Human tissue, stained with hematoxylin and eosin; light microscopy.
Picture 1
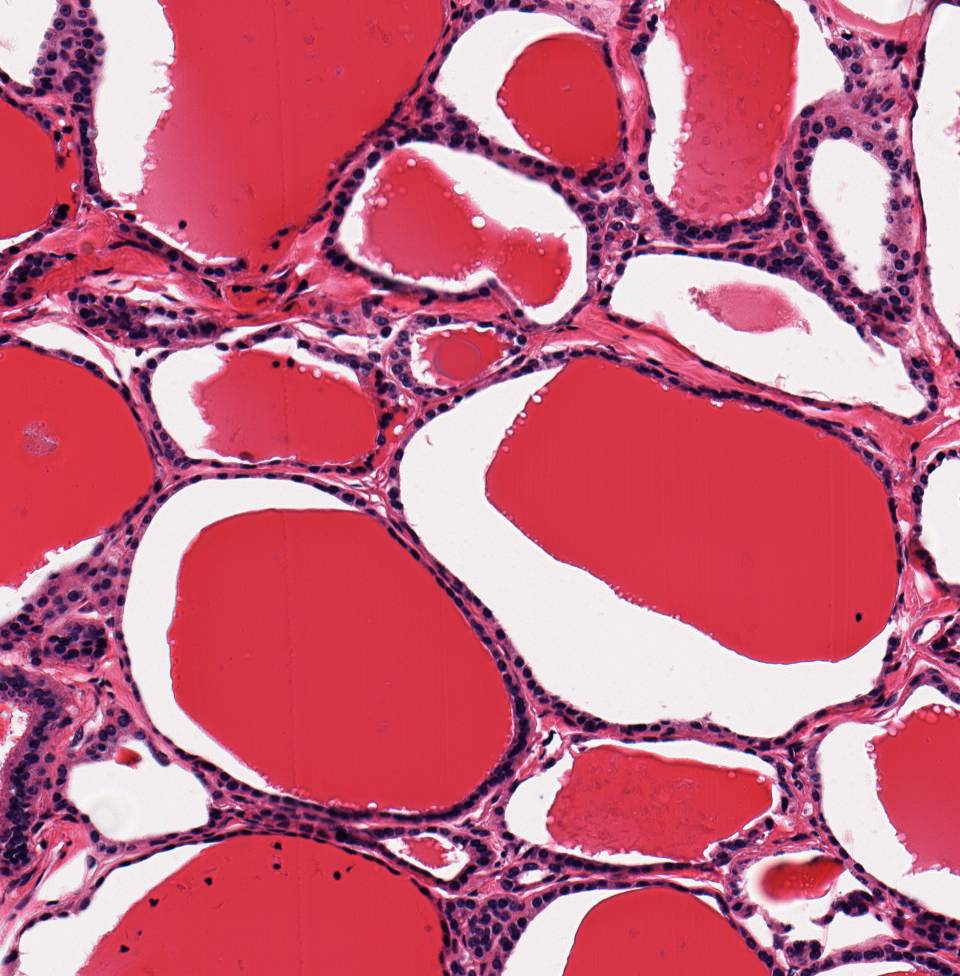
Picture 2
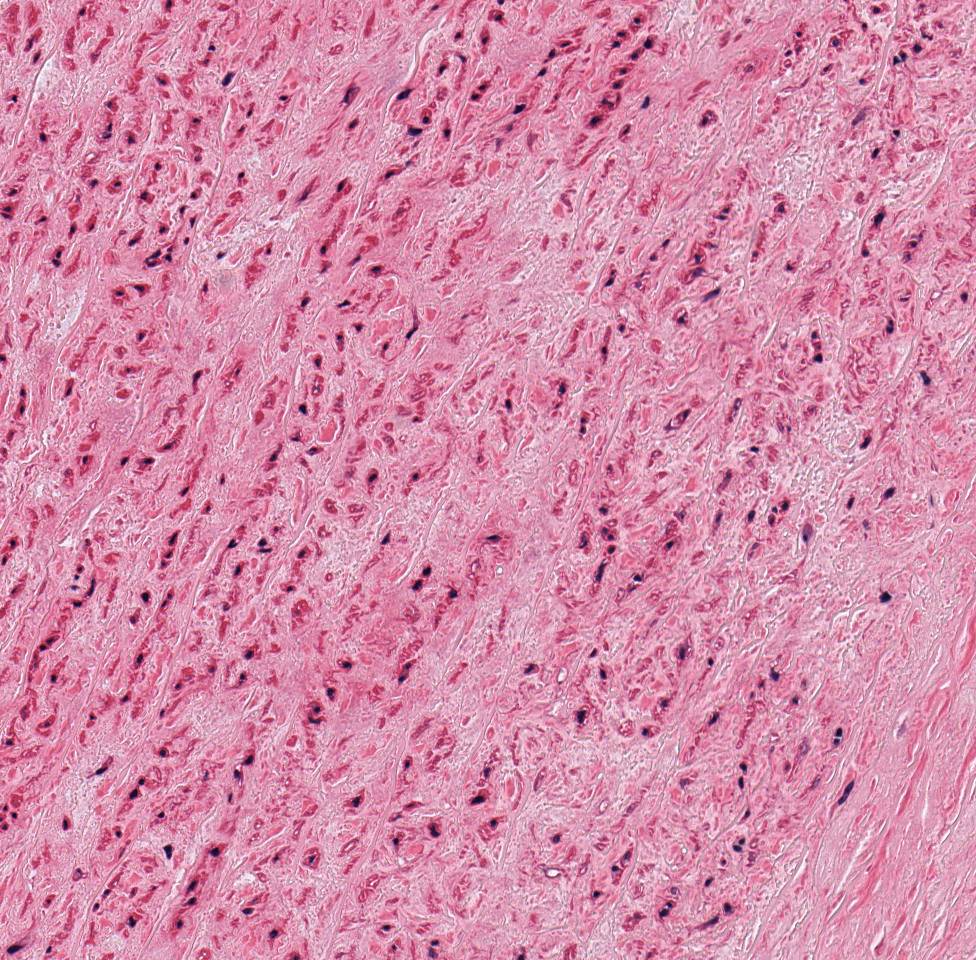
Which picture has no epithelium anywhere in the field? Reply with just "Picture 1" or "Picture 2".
Picture 2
